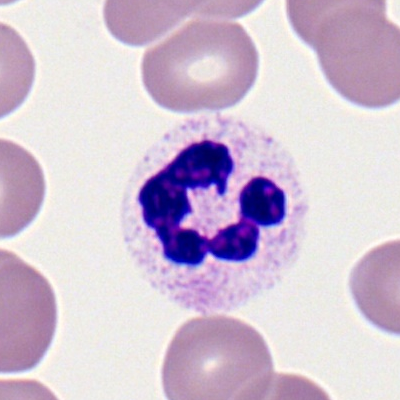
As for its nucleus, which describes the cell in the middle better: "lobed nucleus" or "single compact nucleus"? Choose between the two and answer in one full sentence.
What this cell has is a nucleus split into lobes.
